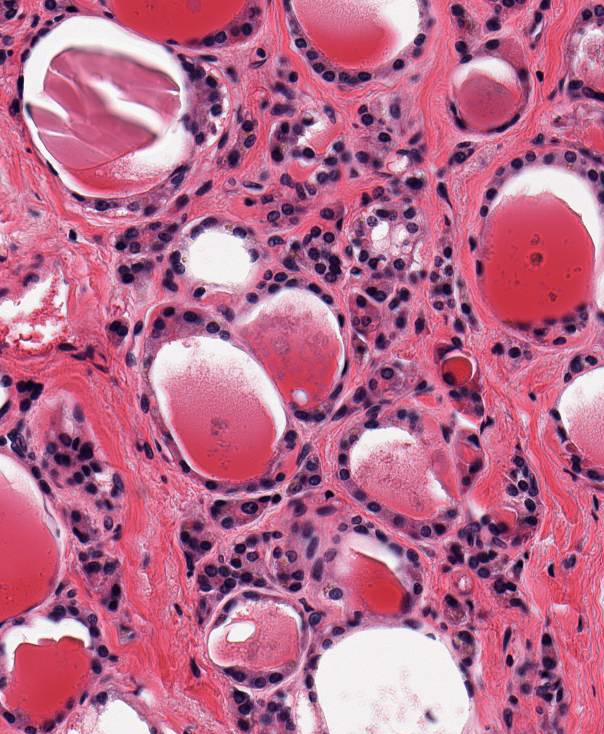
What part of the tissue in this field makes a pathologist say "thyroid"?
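Rounded follicles of widely varying size, most filled with homogeneous pink colloid, are scattered across this thyroid.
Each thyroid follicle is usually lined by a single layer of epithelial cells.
That agrees with the single layer of flattened to low cuboidal cells with small dark round nuclei seen here.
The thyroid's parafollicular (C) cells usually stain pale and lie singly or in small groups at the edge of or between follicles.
Pale pink cell nests and small collapsed follicles lie between the larger follicles mid-field, fitting that.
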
